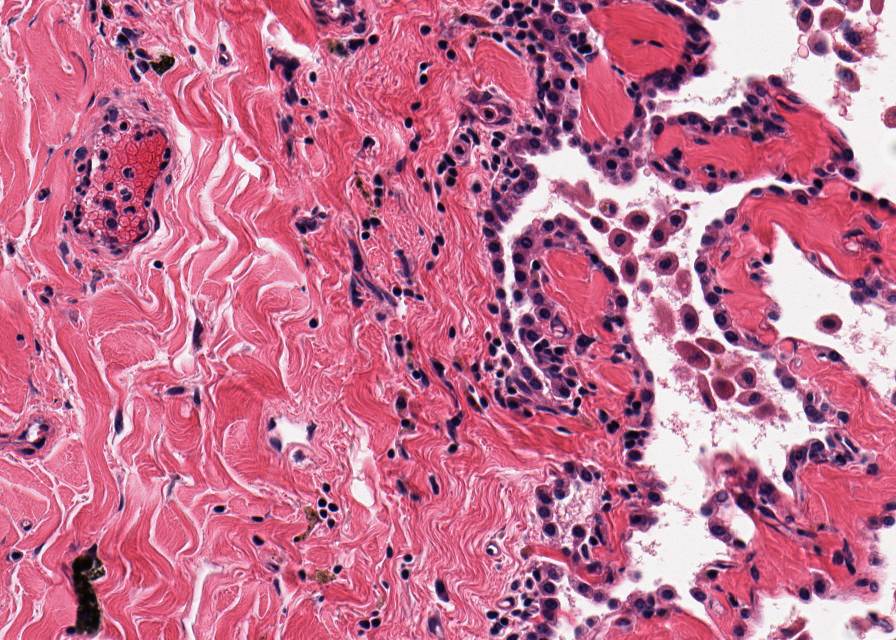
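Lung: dense wavy pink collagen bundles fill the left and centre, and on the right branching septa separate empty spaces. Those septa, I notice, carry a single layer of plump cuboidal cells with round dark nuclei. Small round dark lymphocyte-like nuclei scatter among the collagen, denser toward the centre; coarse black pigment sits at the lower left edge.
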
